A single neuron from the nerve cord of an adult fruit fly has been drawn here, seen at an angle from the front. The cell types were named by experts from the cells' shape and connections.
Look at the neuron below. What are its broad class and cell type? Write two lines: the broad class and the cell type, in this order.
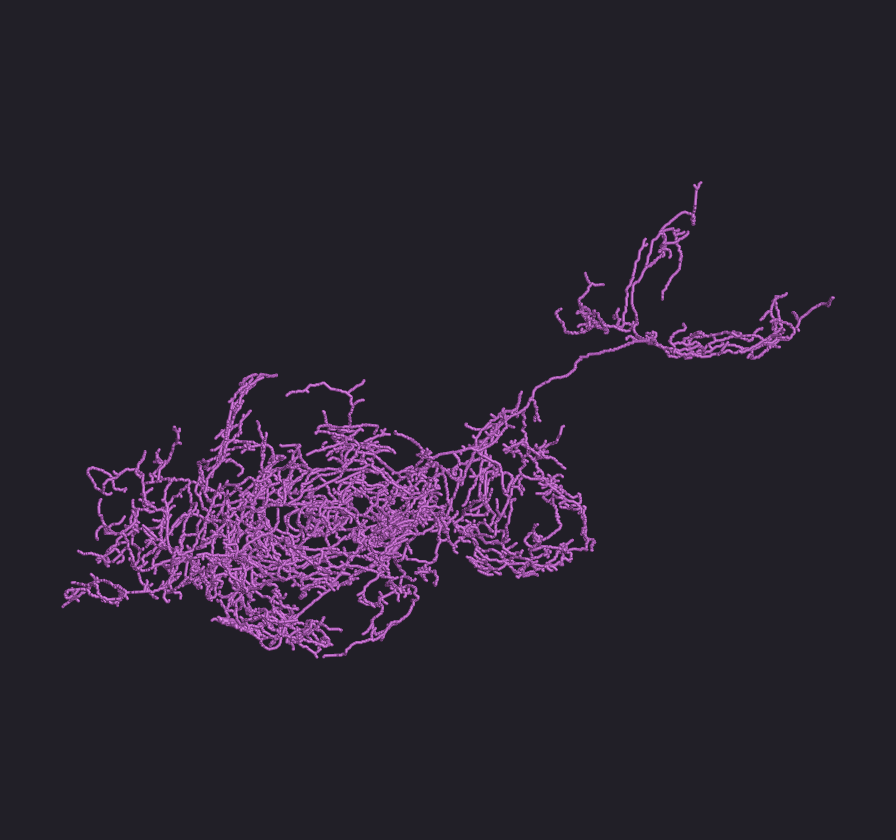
nerve-cord intrinsic neuron
INXXX045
